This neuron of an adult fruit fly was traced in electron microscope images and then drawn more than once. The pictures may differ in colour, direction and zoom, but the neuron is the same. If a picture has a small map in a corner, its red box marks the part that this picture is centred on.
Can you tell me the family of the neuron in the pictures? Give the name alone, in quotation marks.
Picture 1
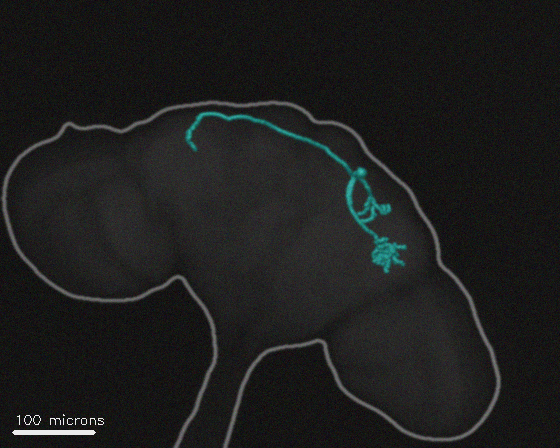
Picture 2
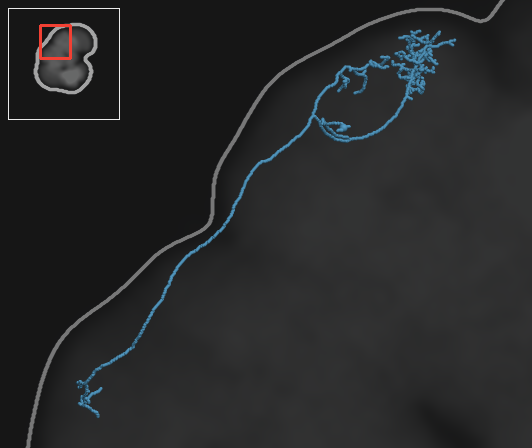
"hemilineage LHd1"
